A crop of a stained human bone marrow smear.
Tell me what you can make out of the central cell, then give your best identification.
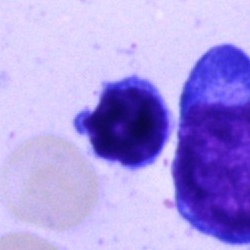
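Roughly round, the central cell has a slightly uneven edge, with a small rounded bleb sticking out from its left side. Its thin rim of cytoplasm is deep blue. No distinct granules can be seen in the cell. It is a lymphocyte.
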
